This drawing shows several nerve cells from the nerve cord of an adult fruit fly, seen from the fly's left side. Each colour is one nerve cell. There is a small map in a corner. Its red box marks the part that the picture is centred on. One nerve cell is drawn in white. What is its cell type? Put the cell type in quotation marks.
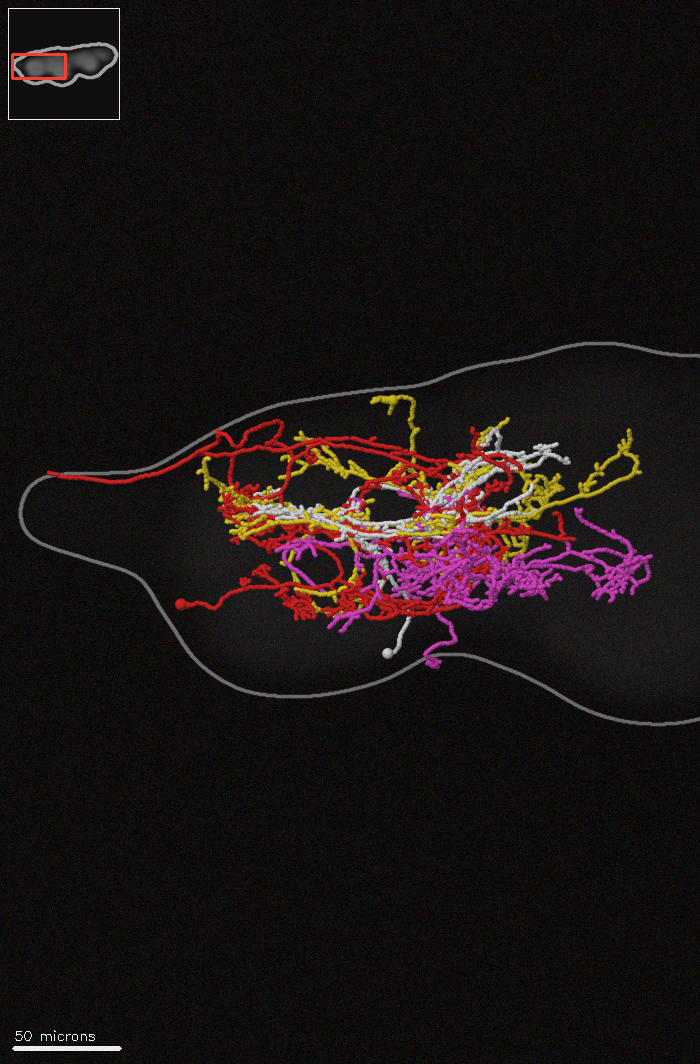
"IN05B057"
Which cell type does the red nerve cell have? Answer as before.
"AN02A016"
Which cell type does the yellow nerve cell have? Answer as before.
"IN11A002"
